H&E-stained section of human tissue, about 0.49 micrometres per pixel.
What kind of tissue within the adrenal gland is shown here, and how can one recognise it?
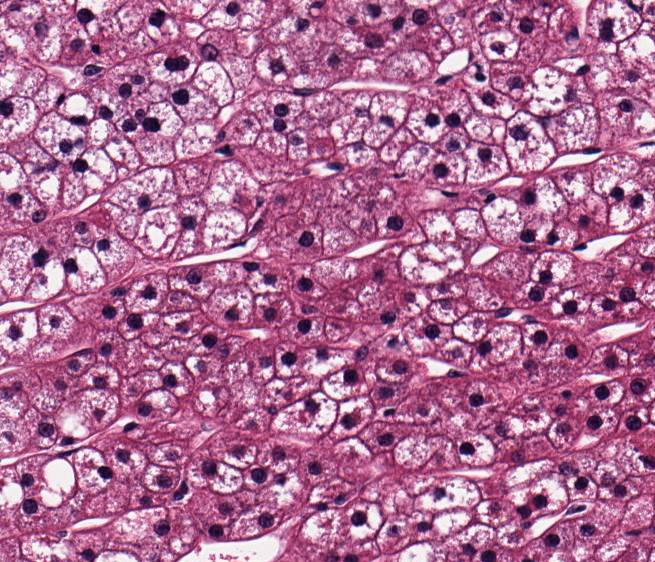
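I'd call this zona fasciculata. The cells are large and polygonal, their borders sharply outlined, and most have pale cytoplasm packed with small clear vacuoles, nuclei sitting mostly in the centre.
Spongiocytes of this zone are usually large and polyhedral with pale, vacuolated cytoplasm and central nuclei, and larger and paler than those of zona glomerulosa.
Between the cords, I see narrow slit-like vascular spaces lined by flattened endothelial nuclei.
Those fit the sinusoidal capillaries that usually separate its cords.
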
